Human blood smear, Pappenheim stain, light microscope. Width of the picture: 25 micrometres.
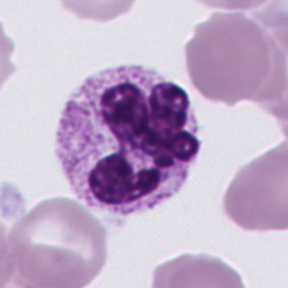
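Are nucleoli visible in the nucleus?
No; the chromatin is dense and stains dark purple.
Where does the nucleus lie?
Toward the right of the cell, which is about 13 micrometres across.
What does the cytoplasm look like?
Pale pinkish lilac, filled with fine pink-violet granules.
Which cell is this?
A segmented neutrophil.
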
